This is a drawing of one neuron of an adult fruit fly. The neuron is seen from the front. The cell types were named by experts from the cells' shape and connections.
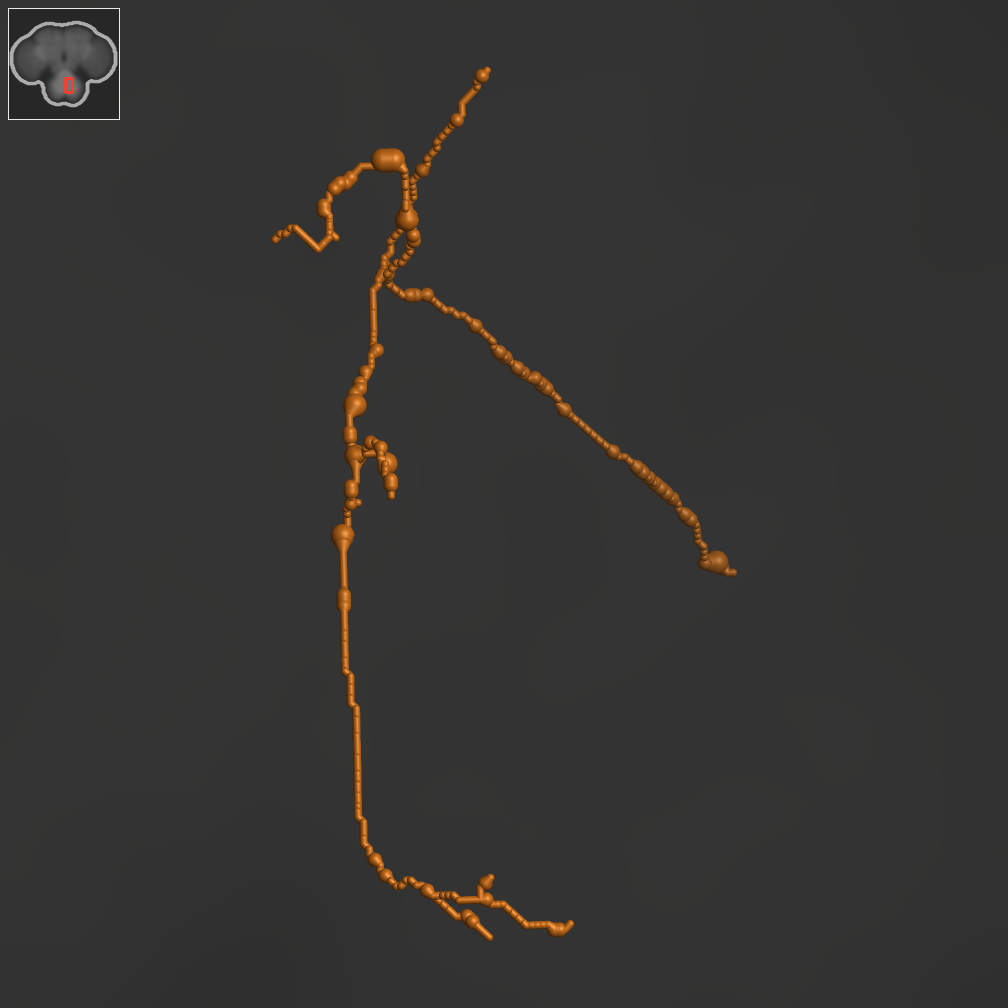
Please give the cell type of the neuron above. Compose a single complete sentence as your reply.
By its cell type, the neuron is SNta43.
